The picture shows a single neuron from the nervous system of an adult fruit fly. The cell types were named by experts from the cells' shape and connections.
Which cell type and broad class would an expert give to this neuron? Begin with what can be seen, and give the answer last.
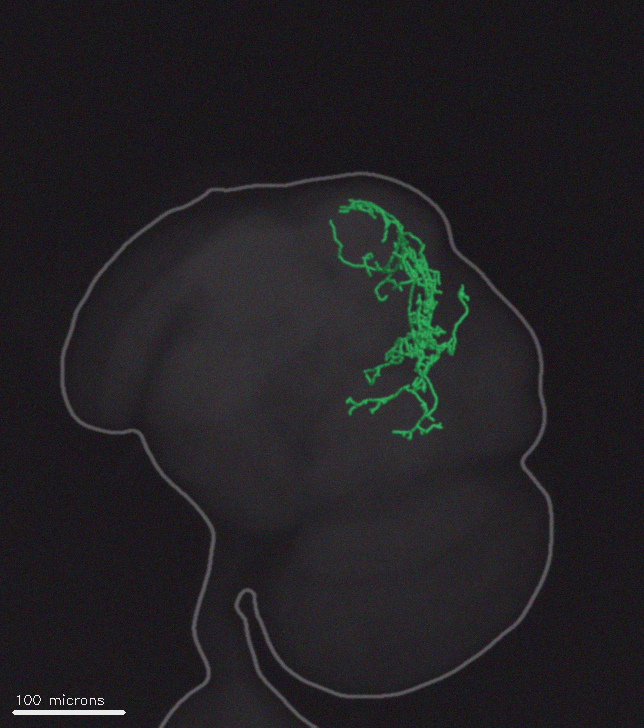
The cell body can be seen on the right of the picture. From top to bottom in the picture it spans about 200 microns. The cell type is SIP132m. This is a central-brain intrinsic neuron.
